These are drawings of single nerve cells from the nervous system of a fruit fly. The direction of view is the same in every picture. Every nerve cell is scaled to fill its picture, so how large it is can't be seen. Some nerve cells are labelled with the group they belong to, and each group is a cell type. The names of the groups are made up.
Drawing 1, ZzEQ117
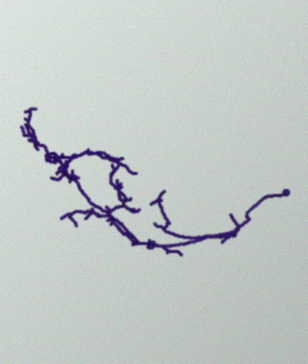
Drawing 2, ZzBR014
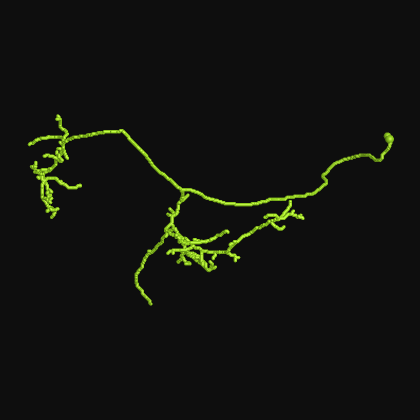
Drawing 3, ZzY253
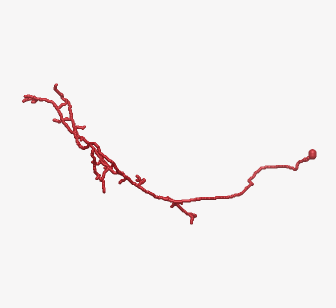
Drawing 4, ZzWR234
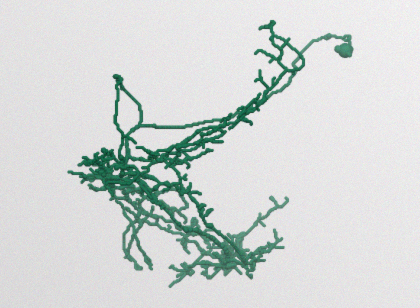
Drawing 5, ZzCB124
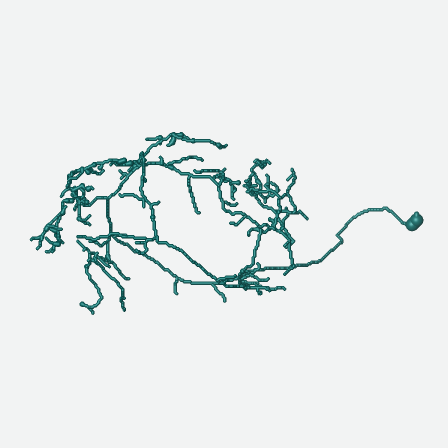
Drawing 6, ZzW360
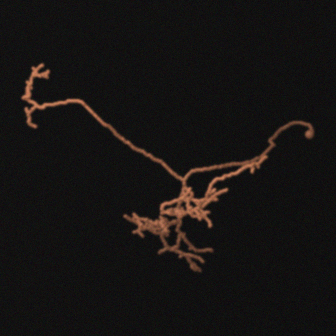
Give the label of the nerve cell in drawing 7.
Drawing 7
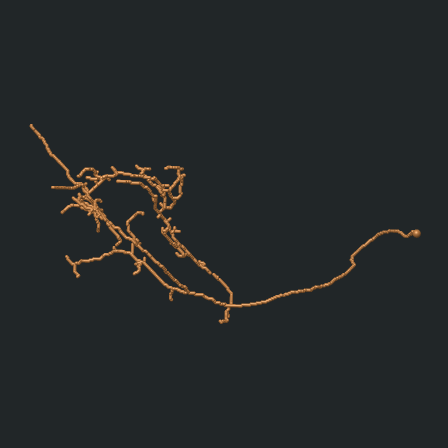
ZzEQ117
